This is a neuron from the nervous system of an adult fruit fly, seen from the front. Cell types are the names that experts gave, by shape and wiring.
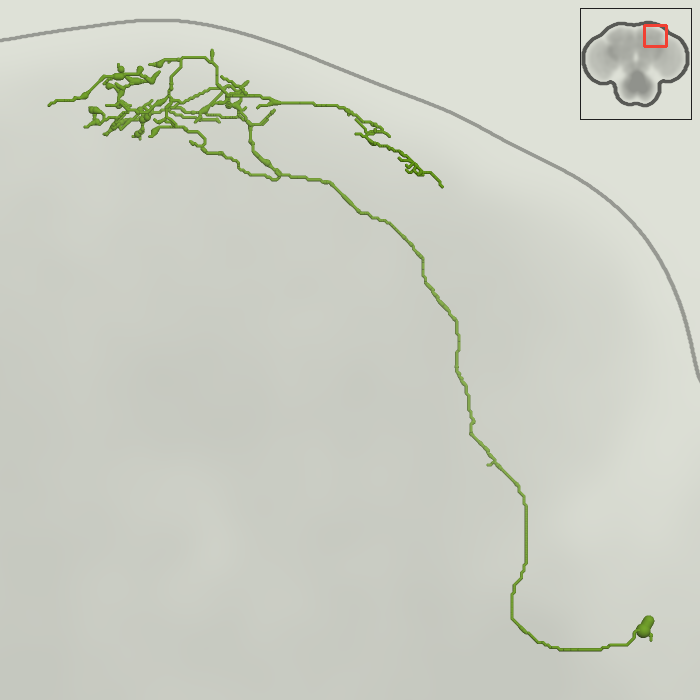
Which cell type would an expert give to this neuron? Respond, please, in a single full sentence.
The cell type SLP354 includes this neuron.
